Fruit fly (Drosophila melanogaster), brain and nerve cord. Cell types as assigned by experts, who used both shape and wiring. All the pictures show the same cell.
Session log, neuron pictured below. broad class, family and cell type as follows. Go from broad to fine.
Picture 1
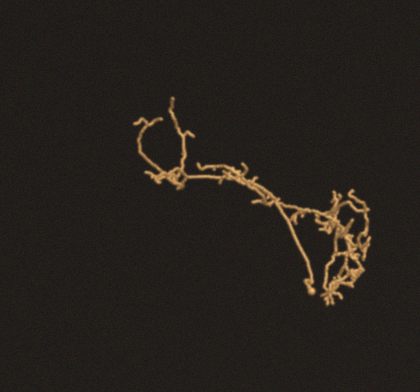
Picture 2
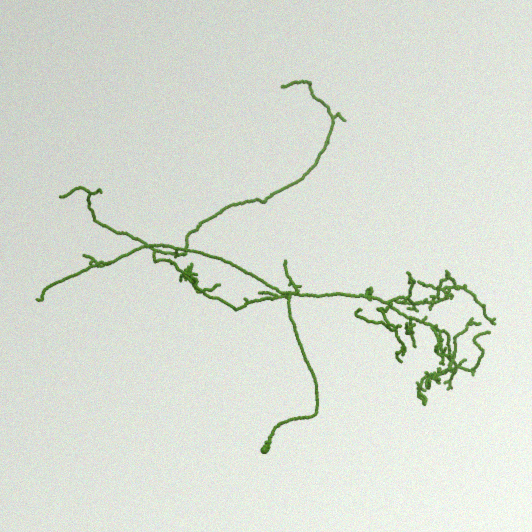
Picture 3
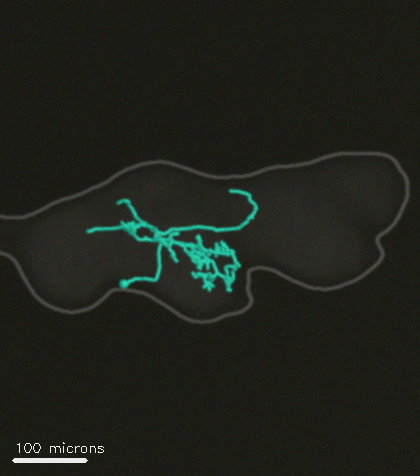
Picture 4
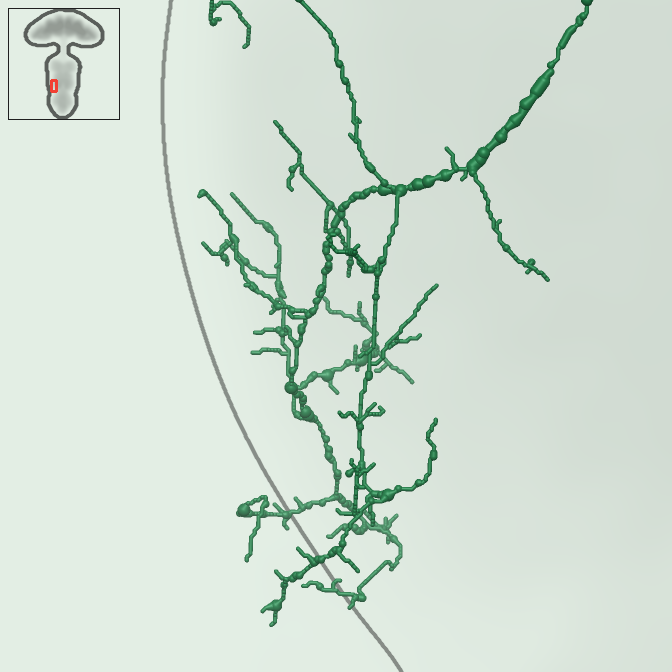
nerve-cord intrinsic neuron; hemilineage 07B; IN07B073_a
